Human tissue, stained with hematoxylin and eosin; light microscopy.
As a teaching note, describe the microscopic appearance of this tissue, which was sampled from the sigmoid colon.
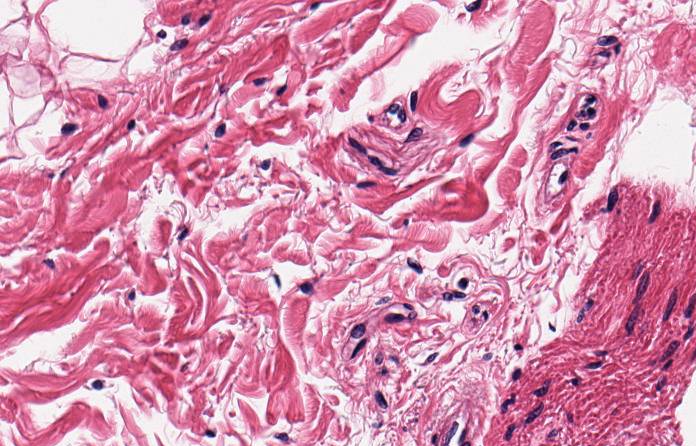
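Take your time over the bulk of the field first: it is filled with wavy pink collagen bundles heading in many different directions. Between those bundles, the nuclei are sparse, small and dark, and mostly elongated. Now move to the lower right corner, where a compact band of densely packed fibres lies, its elongated nuclei lined up along it. And notice that there is no epithelium anywhere in this field.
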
